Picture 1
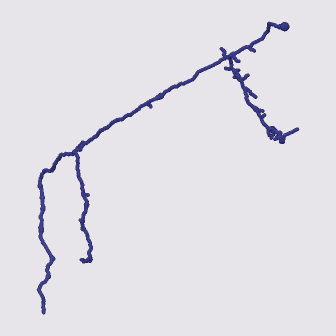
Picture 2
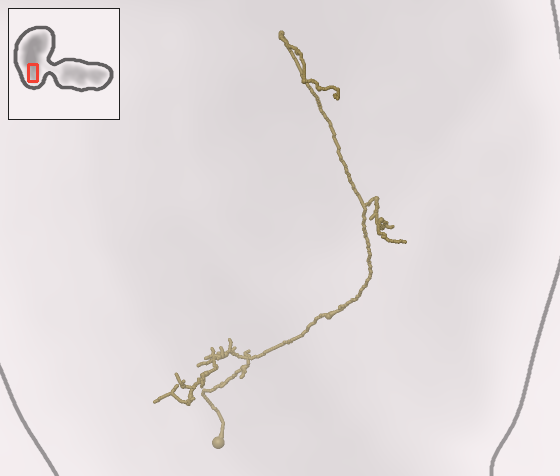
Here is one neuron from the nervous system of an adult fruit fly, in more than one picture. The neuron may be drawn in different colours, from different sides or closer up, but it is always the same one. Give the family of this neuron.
TmY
